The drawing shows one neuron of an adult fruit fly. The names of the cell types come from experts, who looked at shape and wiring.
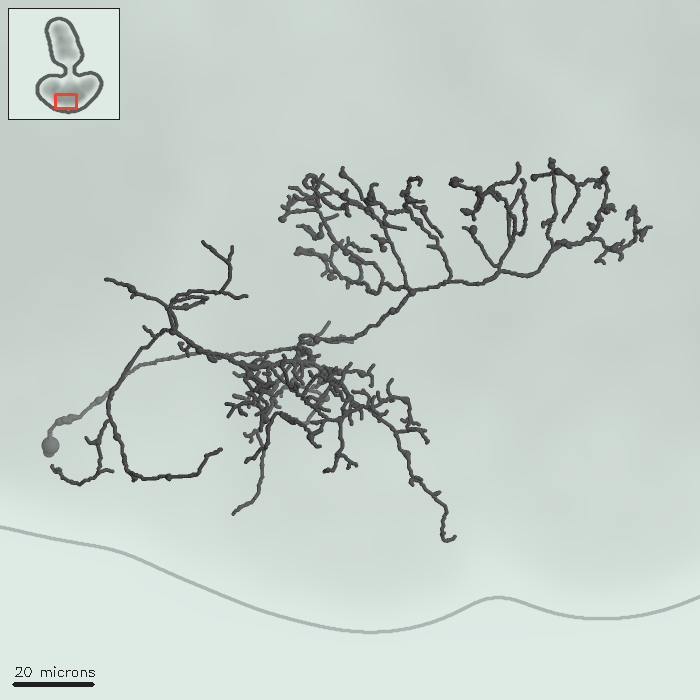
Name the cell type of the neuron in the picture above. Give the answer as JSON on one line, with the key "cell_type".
{"cell_type": "FB5Q"}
